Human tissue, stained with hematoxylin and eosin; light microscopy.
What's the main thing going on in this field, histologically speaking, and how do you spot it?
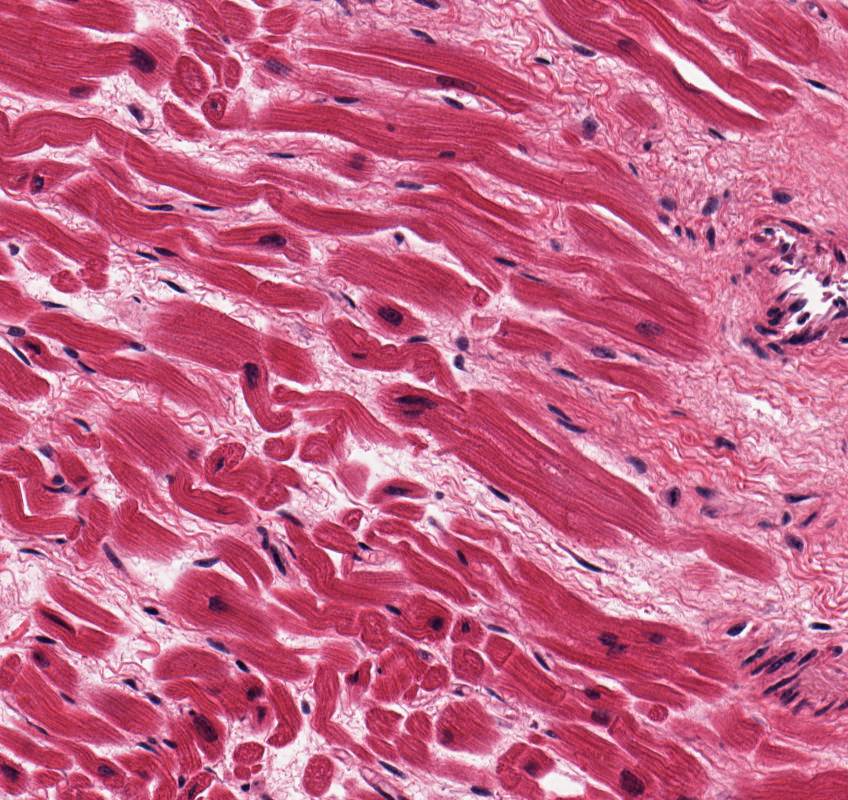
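Mostly myocardium here. Several fibres branch and join neighbours; each cell has one central oval nucleus.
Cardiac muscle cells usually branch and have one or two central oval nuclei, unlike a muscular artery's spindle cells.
Most fibres run diagonally, upper left to lower right; in the lower left they're cut more across, into short rounded profiles.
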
